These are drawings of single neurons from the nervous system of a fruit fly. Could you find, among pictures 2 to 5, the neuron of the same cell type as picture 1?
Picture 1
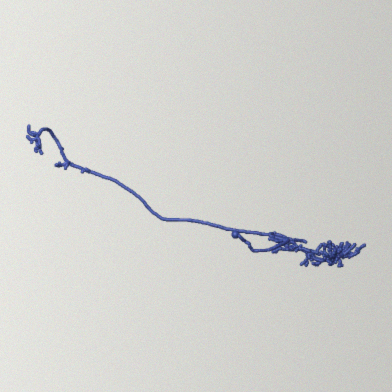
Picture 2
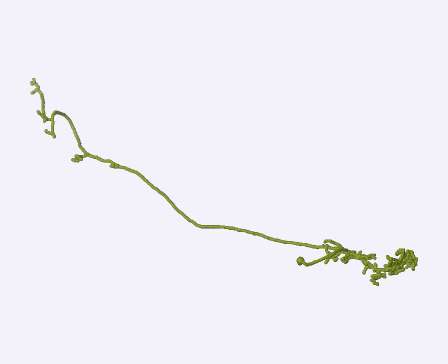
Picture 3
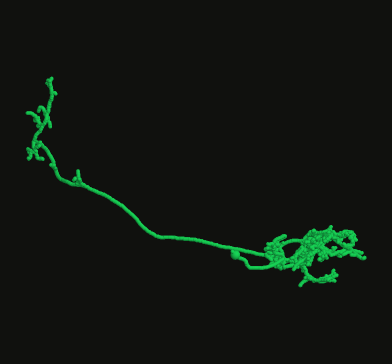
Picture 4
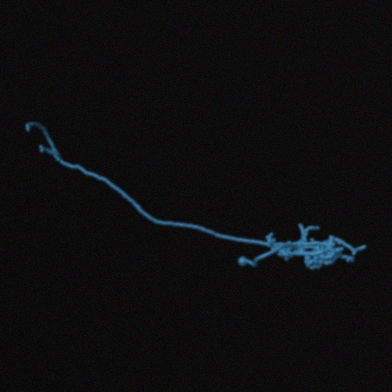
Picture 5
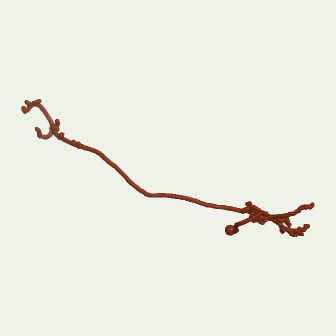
Picture 2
